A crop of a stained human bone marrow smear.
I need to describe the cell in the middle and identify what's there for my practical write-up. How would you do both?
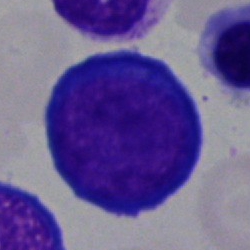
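A round outline encloses a nucleus whose chromatin looks finely textured rather than coarsely clumped. Cytoplasm is scant, showing at most as a very thin rim around the nucleus. The whole cell stains a deep blue-purple. This cell is a proerythroblast.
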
